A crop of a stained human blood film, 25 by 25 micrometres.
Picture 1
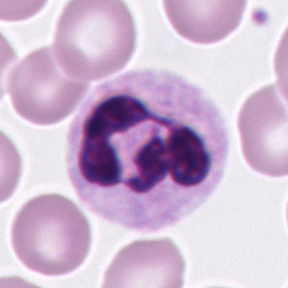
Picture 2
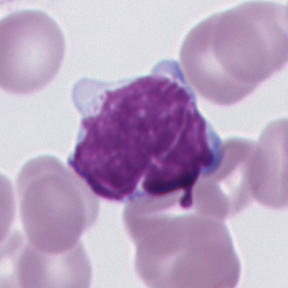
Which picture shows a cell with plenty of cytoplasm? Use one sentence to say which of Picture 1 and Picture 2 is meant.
In picture 1, abundant cytoplasm surrounds the nucleus.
